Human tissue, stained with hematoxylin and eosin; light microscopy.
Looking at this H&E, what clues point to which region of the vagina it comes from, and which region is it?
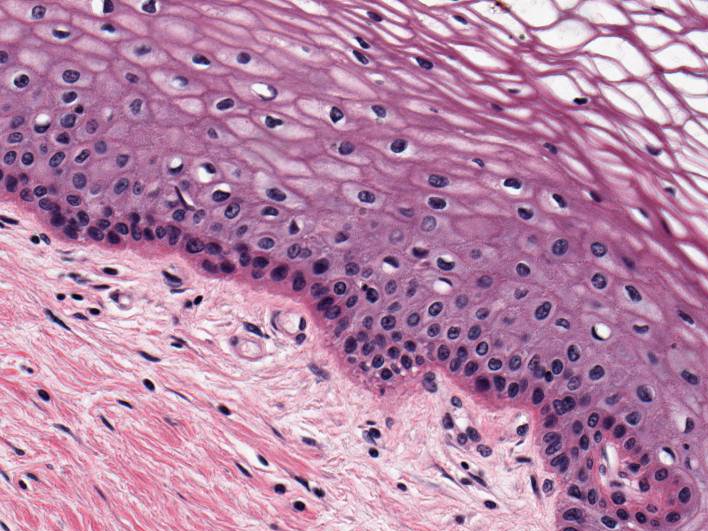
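This is nonkeratinized stratified squamous epithelium, filling the upper and right part of the field; connective tissue lies lower left. At its base, small crowded cells with dark nuclei form a band darker than the layers above.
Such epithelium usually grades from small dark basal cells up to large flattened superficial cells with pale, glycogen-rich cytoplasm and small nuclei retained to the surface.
The upper cells here have abundant clear, pale cytoplasm around small dark nuclei. Nuclei remain in the most superficial cells, and no anucleate keratin layer covers the surface.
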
